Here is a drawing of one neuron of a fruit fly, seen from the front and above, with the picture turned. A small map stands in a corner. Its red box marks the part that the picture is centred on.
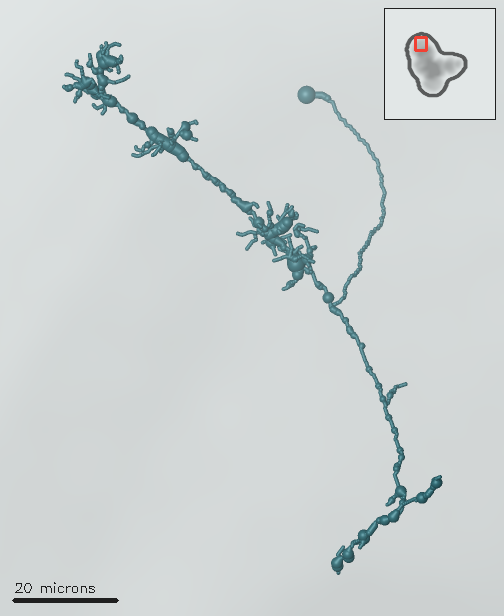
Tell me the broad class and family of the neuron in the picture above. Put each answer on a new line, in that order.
optic-lobe intrinsic neuron
T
